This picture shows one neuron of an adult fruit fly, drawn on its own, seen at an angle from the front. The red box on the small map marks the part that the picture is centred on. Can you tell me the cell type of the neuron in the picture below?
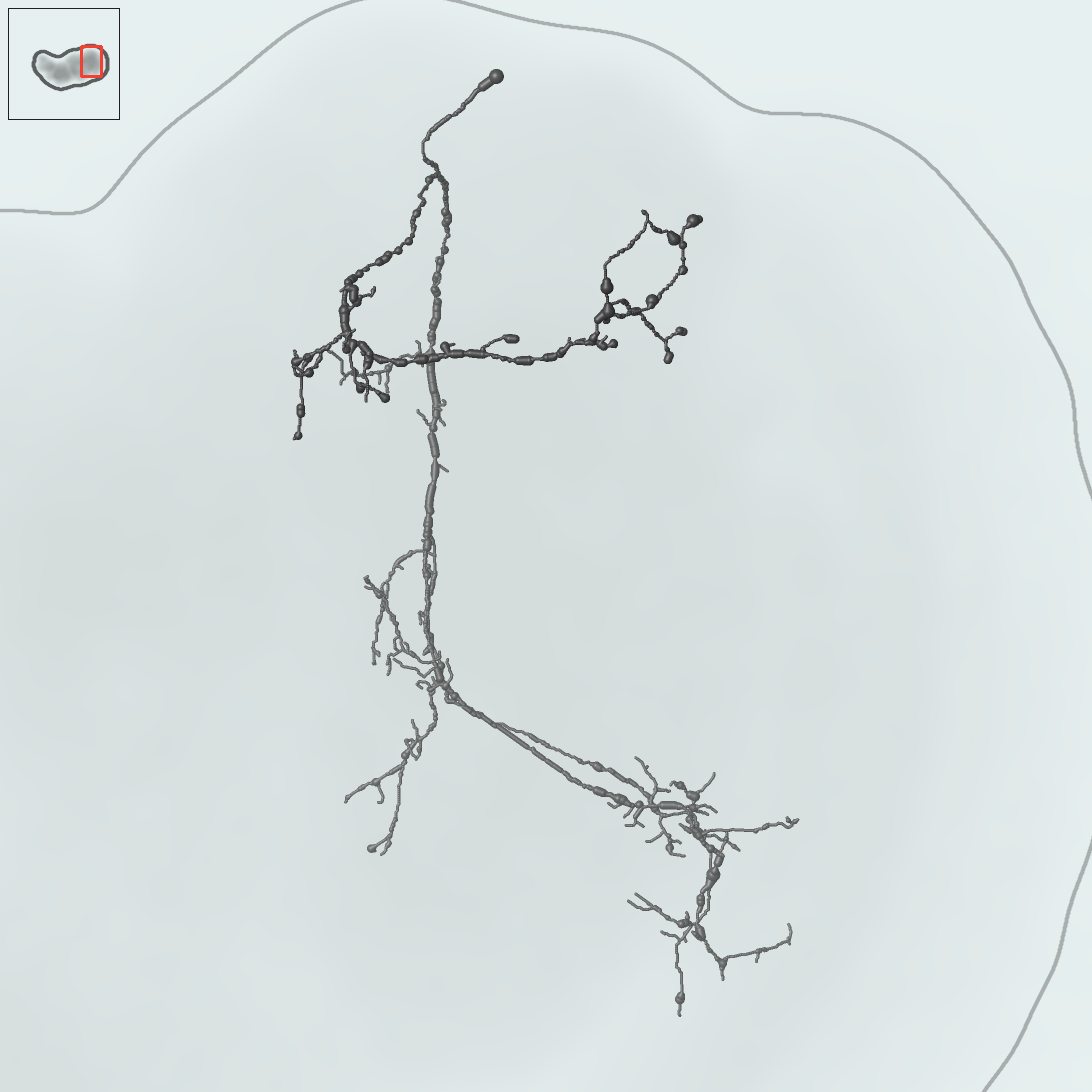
CL125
